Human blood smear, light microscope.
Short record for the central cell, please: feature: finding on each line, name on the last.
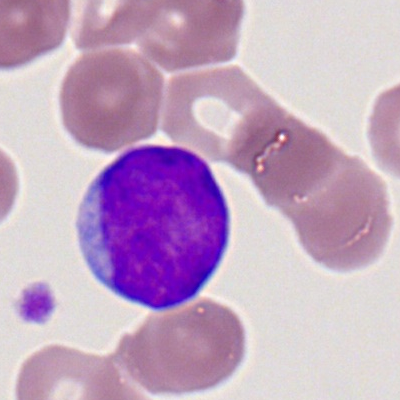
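Outline: round and smooth
Cytoplasm: narrow pale-blue crescent on the left side of the cell
Granules: none visible in the cytoplasm
Vacuoles: none seen in the cytoplasm
Name: myeloblast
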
